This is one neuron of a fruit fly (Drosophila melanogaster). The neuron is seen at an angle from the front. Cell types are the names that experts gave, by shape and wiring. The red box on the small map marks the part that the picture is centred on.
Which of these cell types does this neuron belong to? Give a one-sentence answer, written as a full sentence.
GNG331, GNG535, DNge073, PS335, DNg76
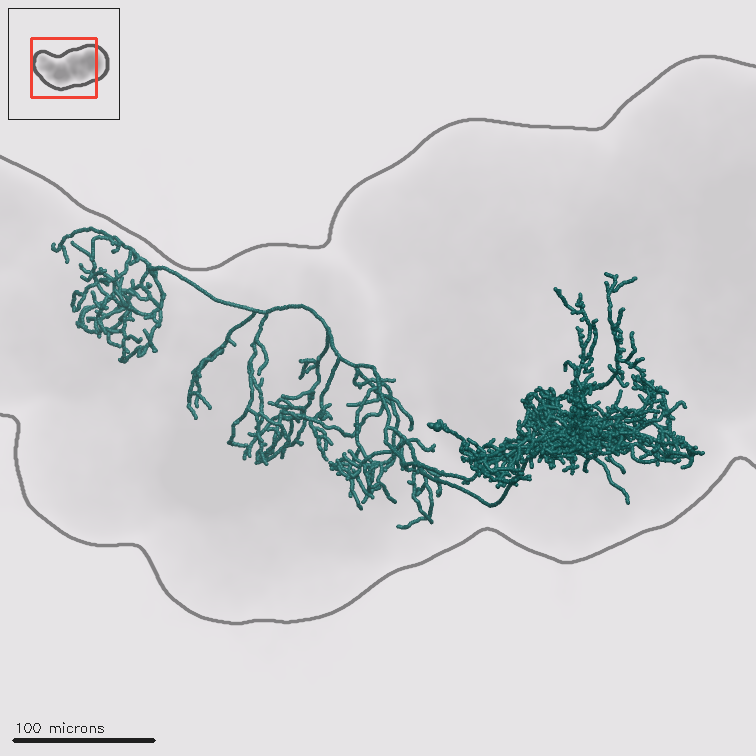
This neuron is of the type DNge073.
